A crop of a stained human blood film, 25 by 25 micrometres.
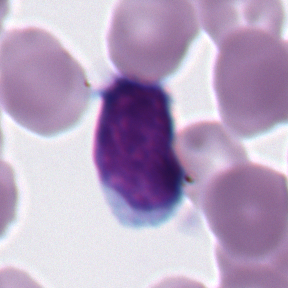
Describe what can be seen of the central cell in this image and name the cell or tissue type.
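Checking the nucleus first: it fills most of the cell. Next, the cytoplasm is scant and lies mainly at the lower end of the cell. It is pale, with no distinct granules. No vacuoles are present in it. The cell is a typical lymphocyte.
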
